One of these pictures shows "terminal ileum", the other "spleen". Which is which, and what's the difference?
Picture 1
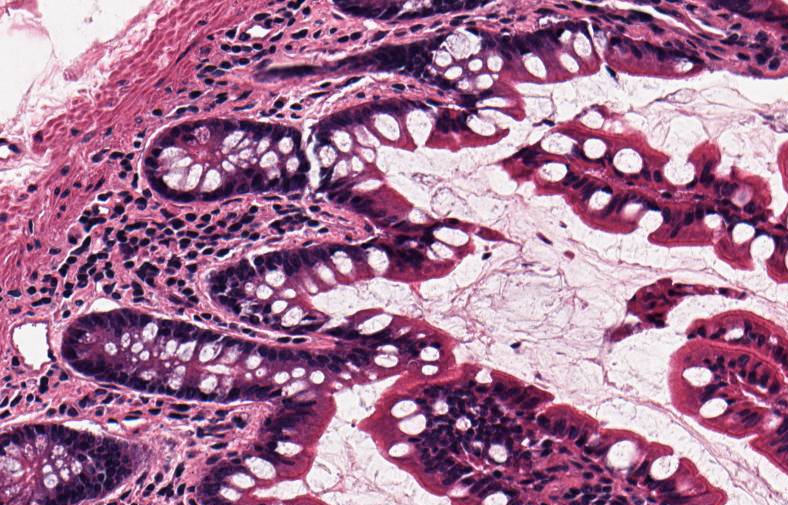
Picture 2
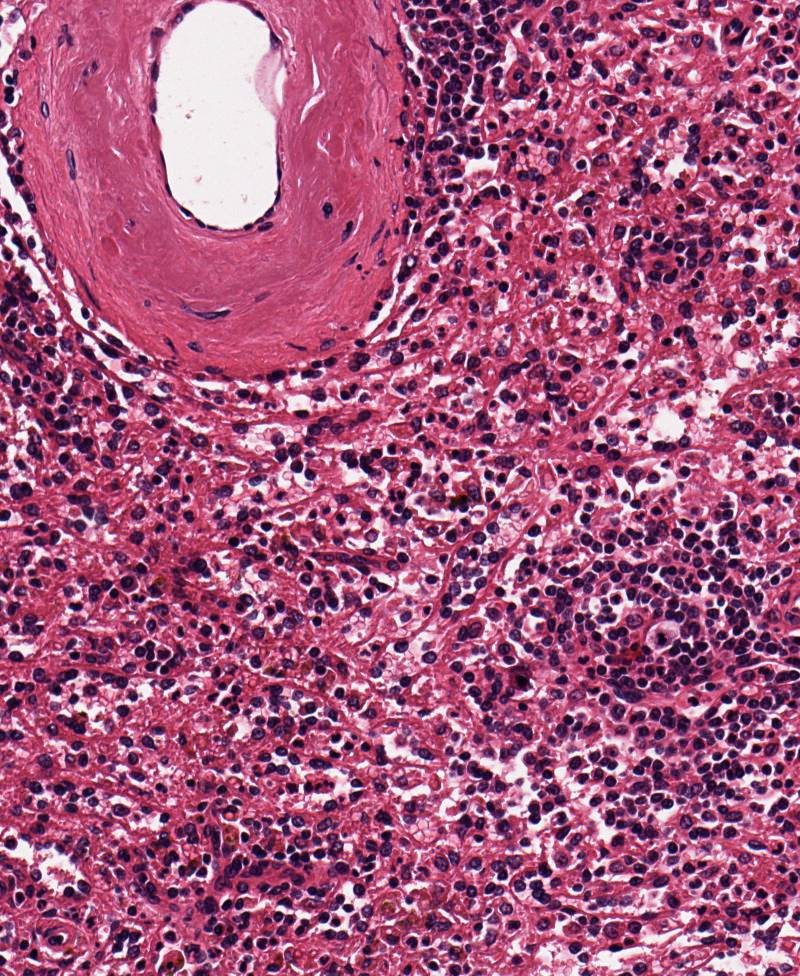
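Picture 1 is the terminal ileum; picture 2 is the spleen. Picture 1 has tubular glands packed in a cellular stroma on its left half, lined by a single layer of tall columnar cells with dark, elongated, crowded nuclei. Numerous goblet cells, seen as clear rounded vacuoles, are scattered along the whole epithelium. Picture 2 instead shows a meshwork of thin pink strands with elongated nuclei running between the cells across most of the field. At its upper left, a vessel has a thick, homogeneous, glassy pink wall far broader than its small oval lumen.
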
